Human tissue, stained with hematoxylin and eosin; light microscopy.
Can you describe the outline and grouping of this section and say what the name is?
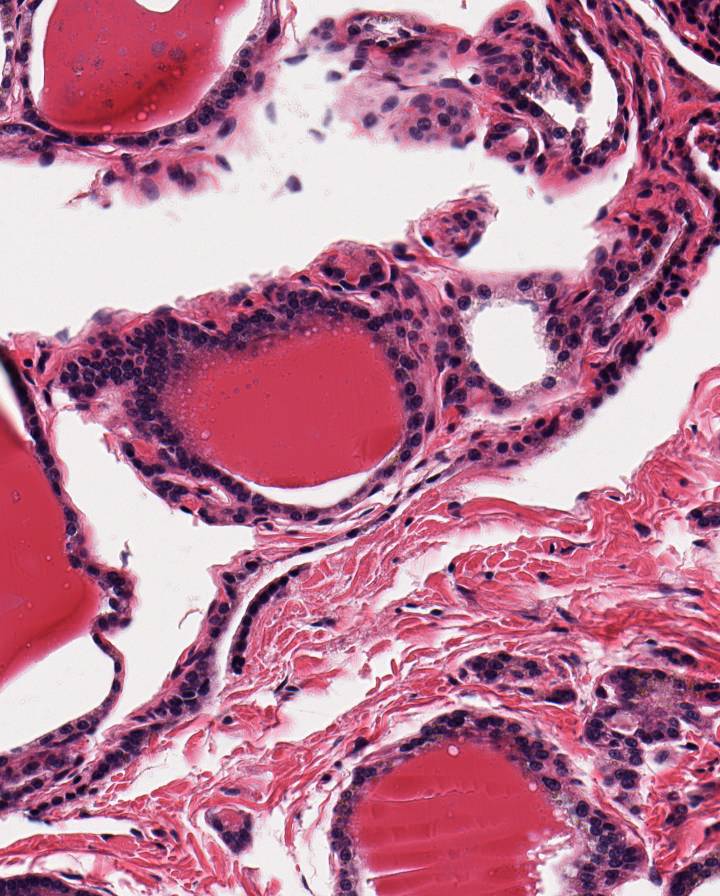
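Several rounded units full of pink material lie upper left, centre, left edge and bottom centre. The left-edge one is lined by a thin, flattened single layer of cells. Right of the central unit lies a small, empty, white round lumen. Pink fibrous stroma, its wavy fibres running obliquely, takes up the lower right. This section is thyroid.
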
